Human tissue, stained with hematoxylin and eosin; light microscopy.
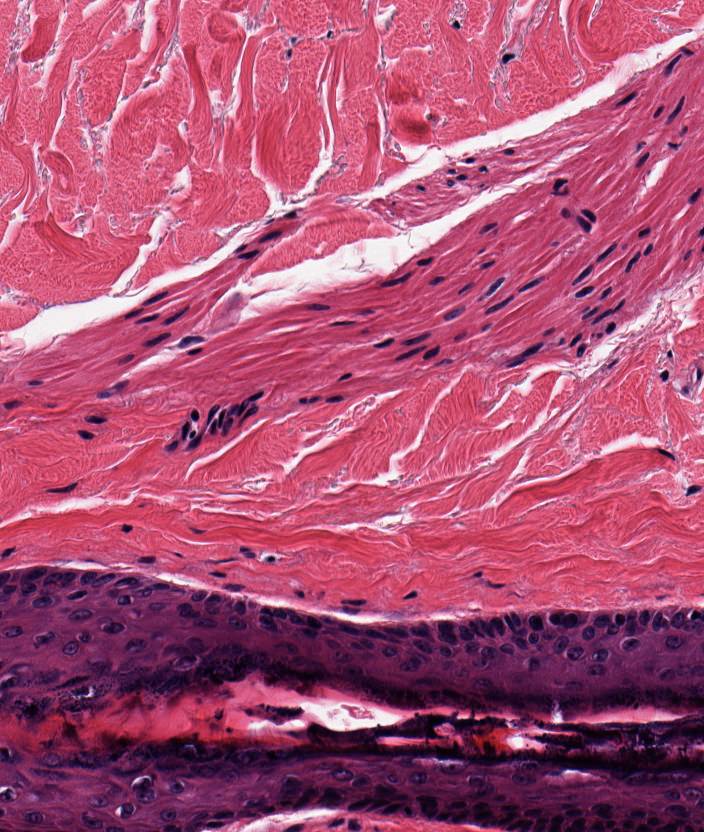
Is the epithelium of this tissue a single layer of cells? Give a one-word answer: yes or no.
No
